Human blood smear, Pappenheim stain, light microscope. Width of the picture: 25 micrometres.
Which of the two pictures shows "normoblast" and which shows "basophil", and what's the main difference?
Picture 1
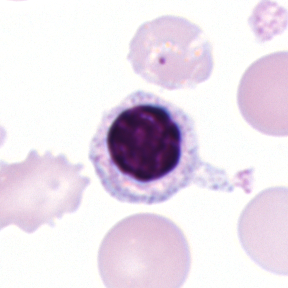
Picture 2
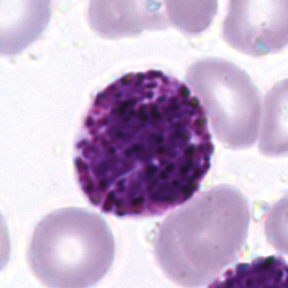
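The normoblast appears in picture 1 and the basophil in picture 2. The normoblast's outline is roughly round with a slightly ragged edge; that of the basophil, about 13 micrometres across, is round. In the normoblast, the chromatin is dense, dark purple and coarsely clumped, and no nucleoli are visible. In the basophil, coarse dark purple-black granules spread over the whole cell and lie over the nucleus, hiding its outline.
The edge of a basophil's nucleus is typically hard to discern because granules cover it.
The normoblast's cytoplasm forms a pale greyish-blue rim much narrower than the nucleus, whereas in the basophil the granules reach right out to the cell's edge.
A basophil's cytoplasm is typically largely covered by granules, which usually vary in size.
The neighbouring cells differ as well: a red cell with a spiky, crenated outline lies to the left of the normoblast, and part of another cell with similar dark granules shows at the lower right corner of picture 2.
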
